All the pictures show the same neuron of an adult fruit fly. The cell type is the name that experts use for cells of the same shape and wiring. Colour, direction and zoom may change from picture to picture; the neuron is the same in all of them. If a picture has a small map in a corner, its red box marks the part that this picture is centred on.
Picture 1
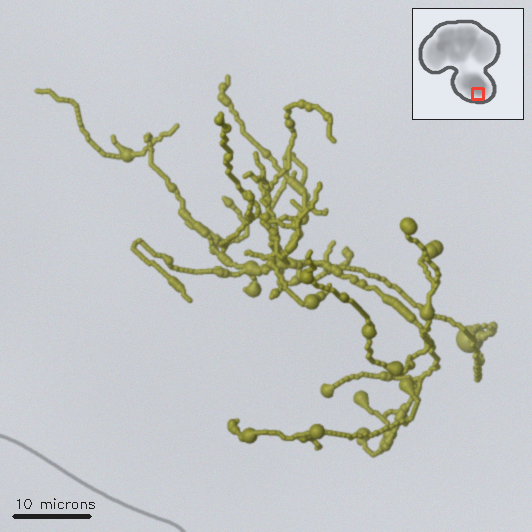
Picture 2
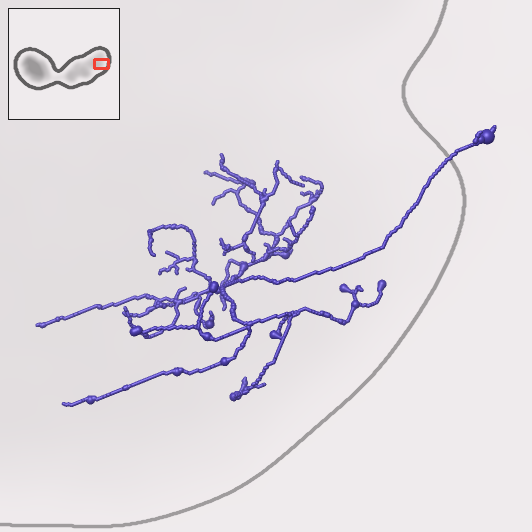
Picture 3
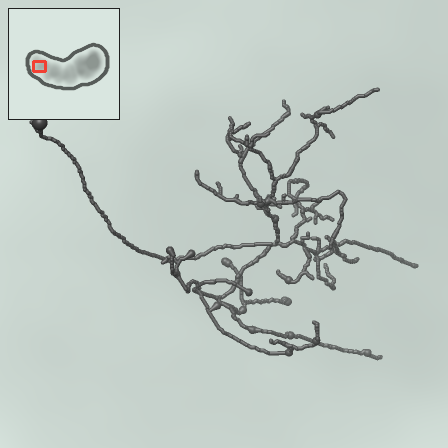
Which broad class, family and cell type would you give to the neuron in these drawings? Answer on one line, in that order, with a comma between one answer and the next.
nerve-cord intrinsic neuron, hemilineage 01B, IN01B077_b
